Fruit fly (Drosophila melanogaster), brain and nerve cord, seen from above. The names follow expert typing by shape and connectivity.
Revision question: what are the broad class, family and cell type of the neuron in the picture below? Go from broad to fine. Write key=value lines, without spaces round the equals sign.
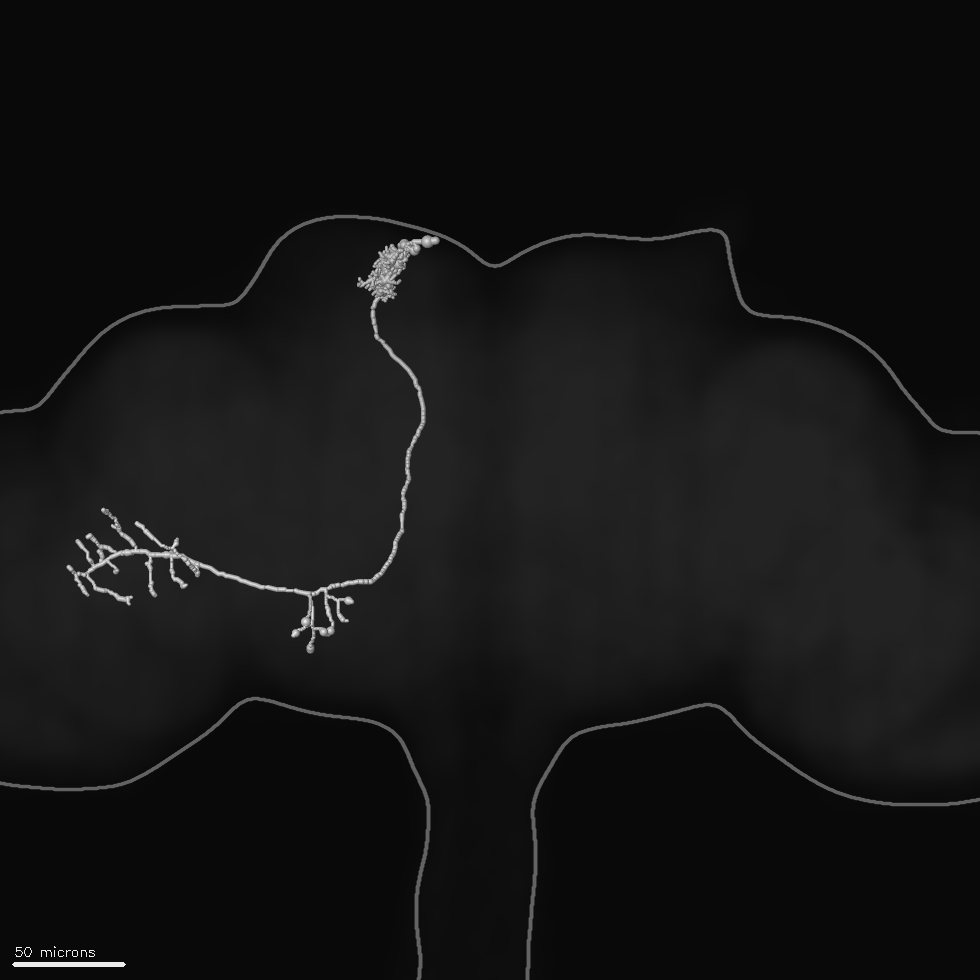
broad_class=central-brain intrinsic neuron
family=hemilineage ALad1
cell_type=DC2_adPN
